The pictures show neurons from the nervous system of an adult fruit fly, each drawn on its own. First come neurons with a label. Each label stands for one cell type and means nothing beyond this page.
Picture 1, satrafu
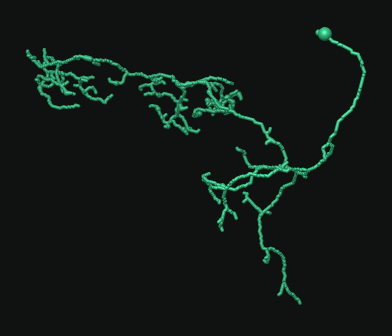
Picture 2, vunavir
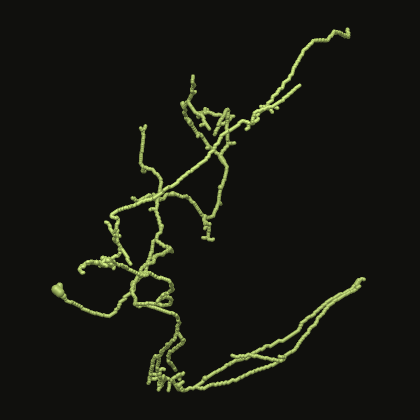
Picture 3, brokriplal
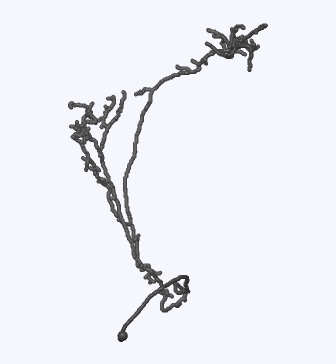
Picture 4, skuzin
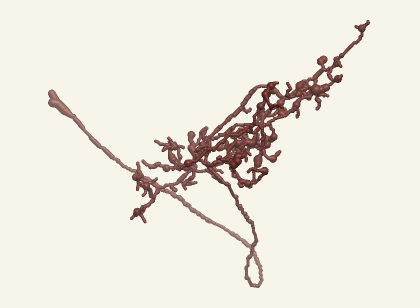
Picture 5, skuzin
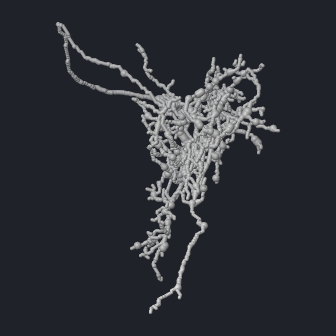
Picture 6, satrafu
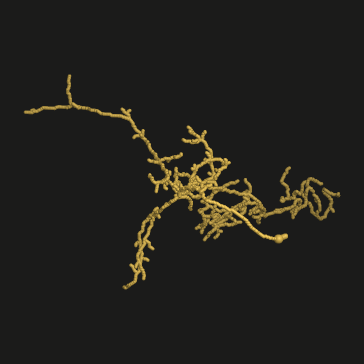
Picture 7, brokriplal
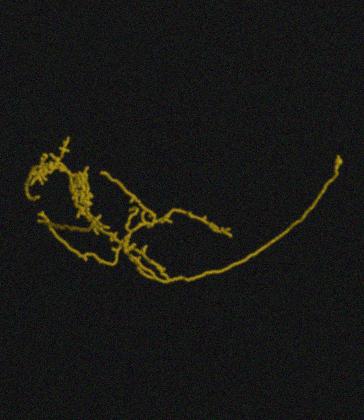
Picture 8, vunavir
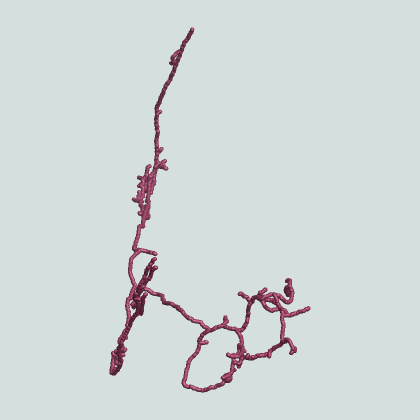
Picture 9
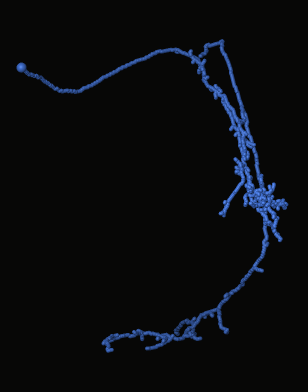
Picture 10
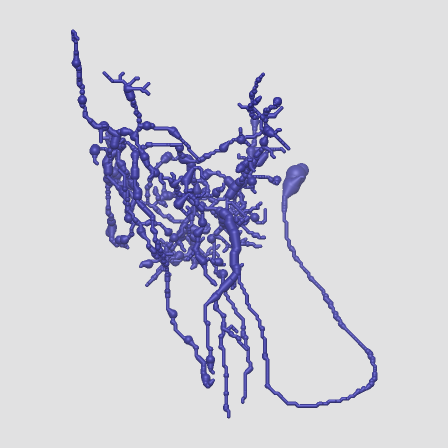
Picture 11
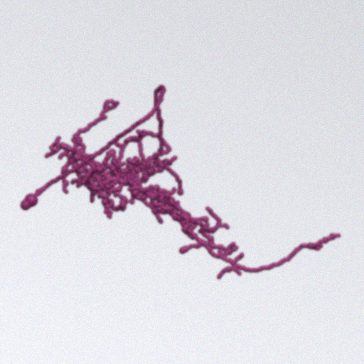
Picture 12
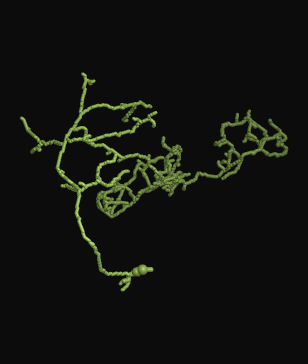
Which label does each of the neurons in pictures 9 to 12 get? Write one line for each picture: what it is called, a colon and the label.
9: brokriplal
10: skuzin
11: skuzin
12: satrafu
